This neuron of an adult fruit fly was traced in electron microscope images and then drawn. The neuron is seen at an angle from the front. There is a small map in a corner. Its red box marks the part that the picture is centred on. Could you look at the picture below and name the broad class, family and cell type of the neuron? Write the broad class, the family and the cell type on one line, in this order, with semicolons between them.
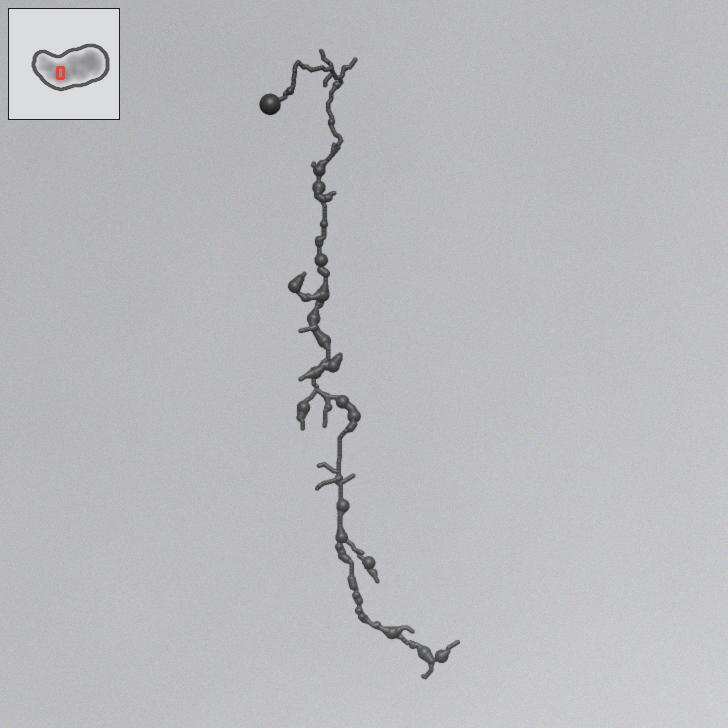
optic-lobe intrinsic neuron; Dm; Dm3c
